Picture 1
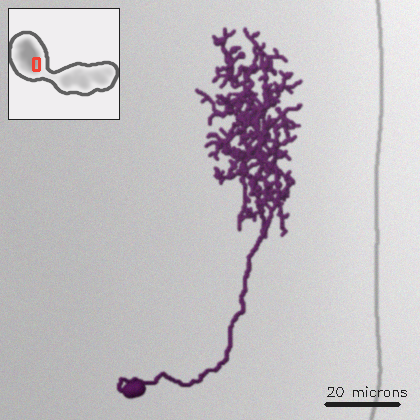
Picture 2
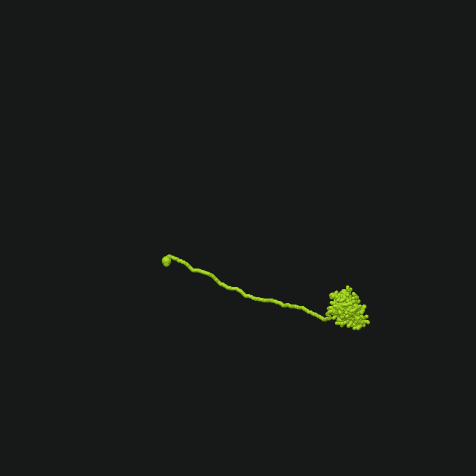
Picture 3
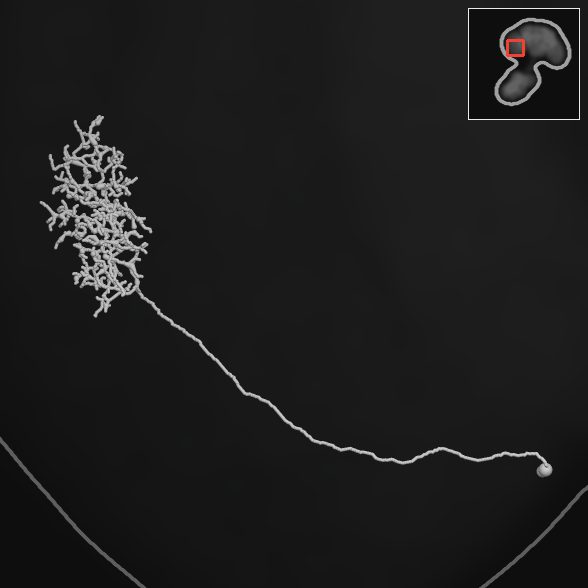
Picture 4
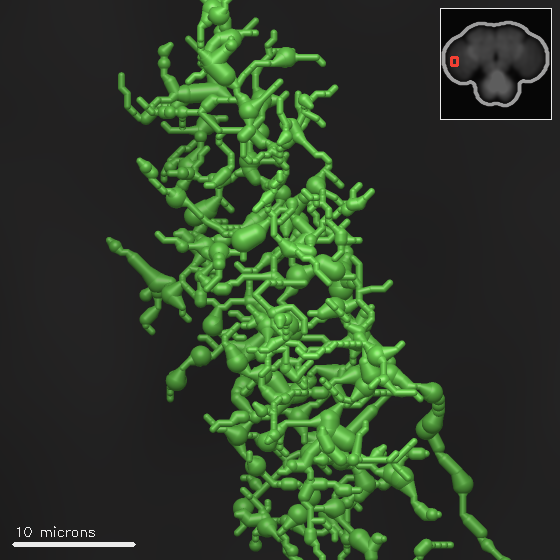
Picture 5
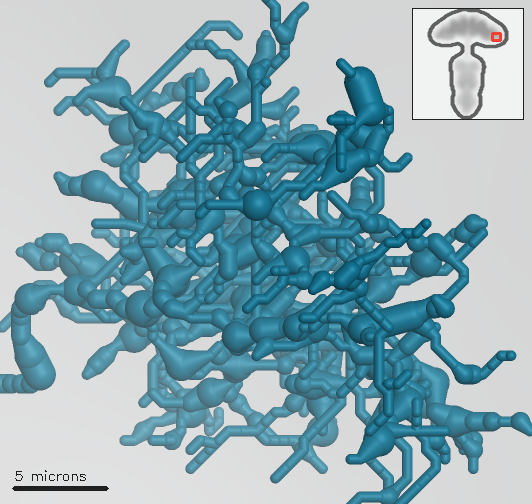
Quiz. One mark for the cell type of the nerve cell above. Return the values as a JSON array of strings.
["Pm1"]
